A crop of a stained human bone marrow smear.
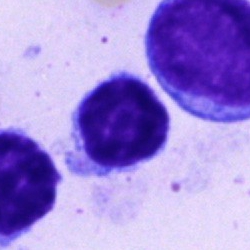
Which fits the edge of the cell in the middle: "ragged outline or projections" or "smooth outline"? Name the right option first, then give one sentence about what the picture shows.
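Ragged outline or projections. The cell edge at the lower left is ragged with small bleb-like bulges.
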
